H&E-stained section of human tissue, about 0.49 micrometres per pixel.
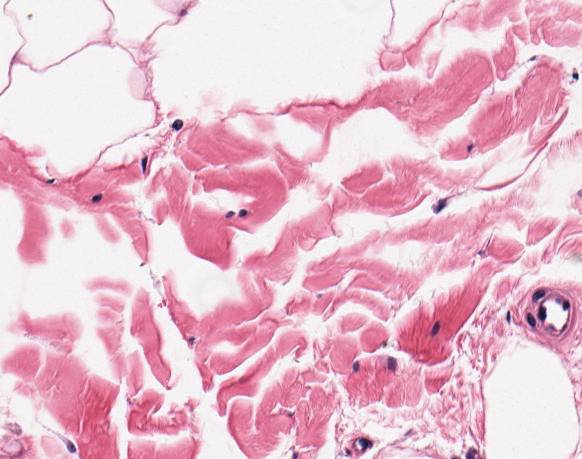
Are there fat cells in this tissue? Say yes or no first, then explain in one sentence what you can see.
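Yes. The fat cells at the upper left appear as large empty spaces bounded by thin membranes.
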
